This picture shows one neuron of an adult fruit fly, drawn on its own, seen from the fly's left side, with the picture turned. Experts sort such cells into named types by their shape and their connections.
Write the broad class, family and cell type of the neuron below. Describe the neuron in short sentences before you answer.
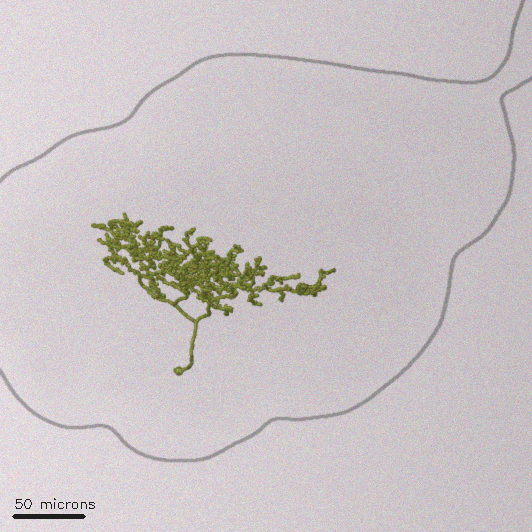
By the scale bar it is about 180 microns wide in this view. In this view it is wider than it is tall. Its broad class is optic-lobe intrinsic neuron. The family is Cm. It is of cell type Cm19.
